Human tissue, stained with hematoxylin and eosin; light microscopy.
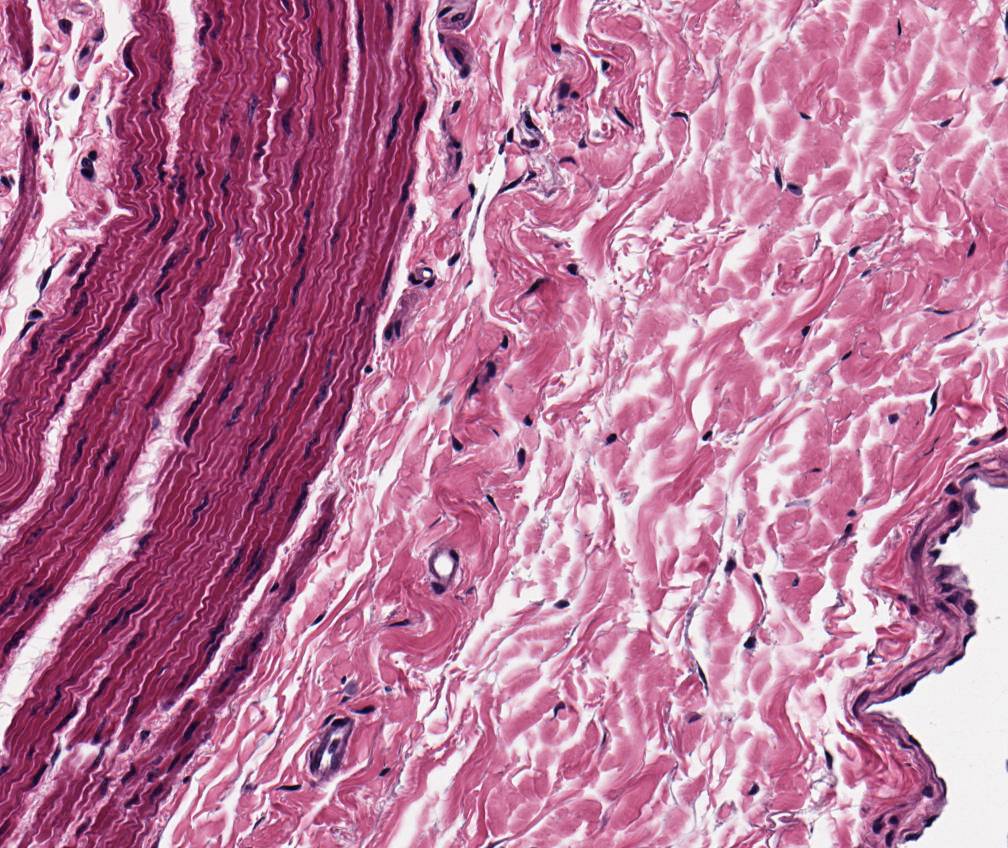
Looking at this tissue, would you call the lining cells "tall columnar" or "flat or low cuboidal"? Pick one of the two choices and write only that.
Flat or low cuboidal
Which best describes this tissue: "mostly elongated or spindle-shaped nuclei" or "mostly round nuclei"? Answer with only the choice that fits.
Mostly elongated or spindle-shaped nuclei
